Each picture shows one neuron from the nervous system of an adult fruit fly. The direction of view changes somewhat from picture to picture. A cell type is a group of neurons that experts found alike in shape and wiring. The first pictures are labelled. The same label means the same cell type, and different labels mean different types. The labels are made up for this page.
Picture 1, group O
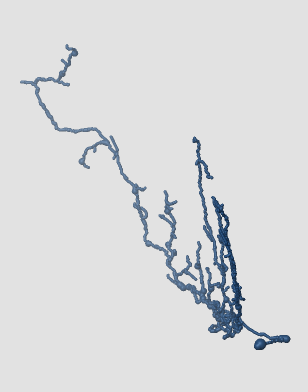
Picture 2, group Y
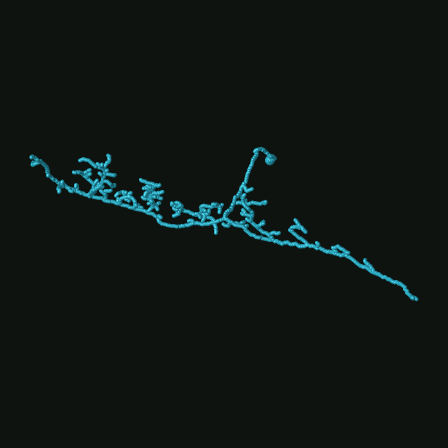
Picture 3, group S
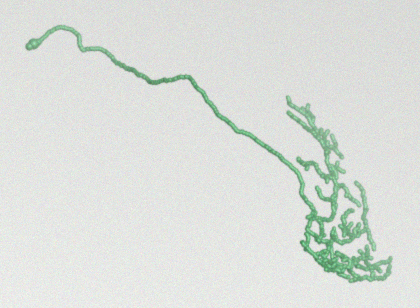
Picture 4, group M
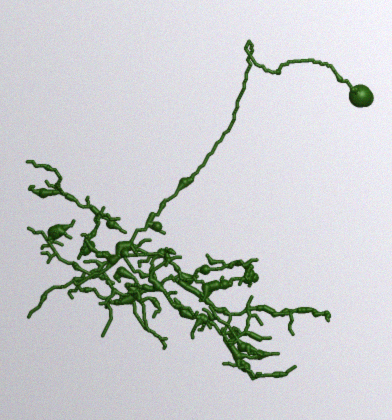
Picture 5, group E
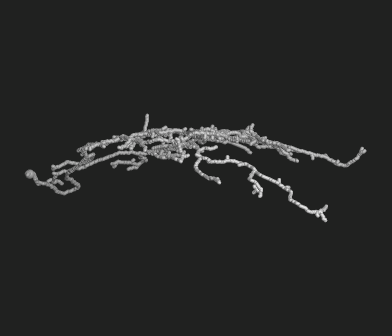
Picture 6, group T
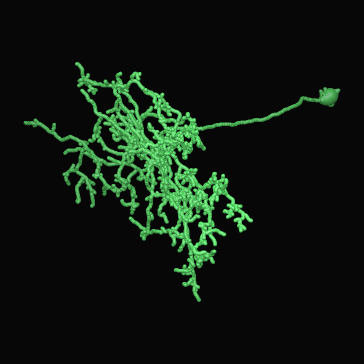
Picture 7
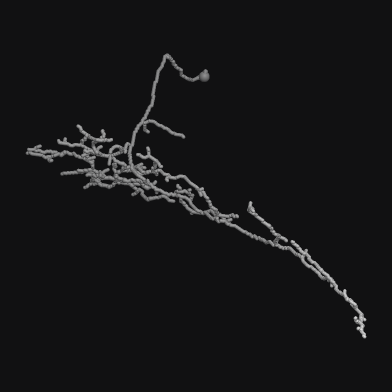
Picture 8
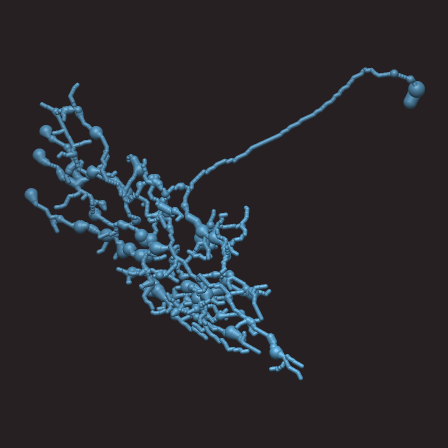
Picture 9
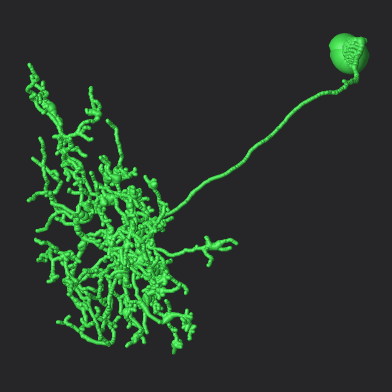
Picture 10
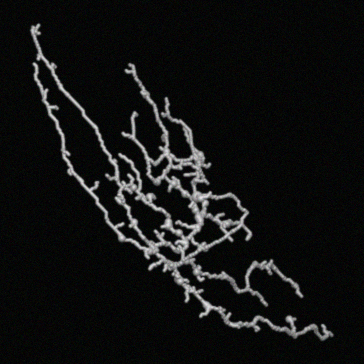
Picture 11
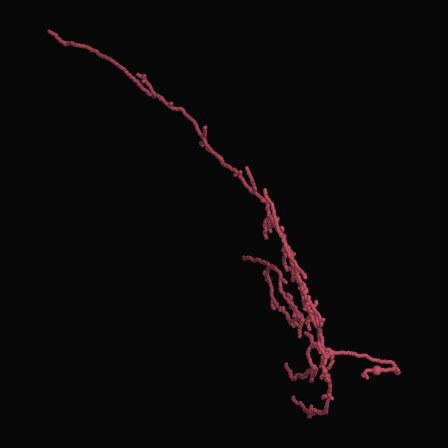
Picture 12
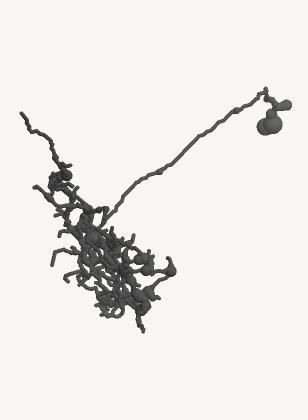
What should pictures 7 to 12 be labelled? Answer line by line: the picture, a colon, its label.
7: group Y
8: group T
9: group M
10: group O
11: group O
12: group M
